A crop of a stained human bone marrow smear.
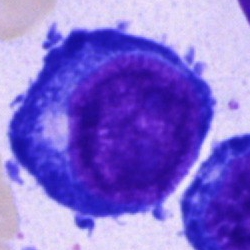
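Proerythroblast in a stained bone marrow smear: small knob-like blebs project at several points around the border, and the band of cytoplasm is widest left of the nucleus, where a pale whitish zone lies close beside it. The chromatin looks purple and finely stippled, not coarsely clumped.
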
